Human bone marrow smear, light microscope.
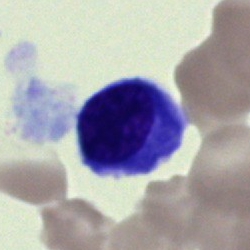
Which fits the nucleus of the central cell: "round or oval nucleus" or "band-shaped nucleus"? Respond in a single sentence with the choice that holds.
Within this cell, the nucleus is a compact round or oval mass.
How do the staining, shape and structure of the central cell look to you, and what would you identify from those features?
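First, the chromatin: it is dark and dense. Second, the nucleolus: none can be seen in the nucleus. Third, the cytoplasm: it is deep blue. Fourth, the surroundings: a pale violet granular clump lies just to the left of the cell. Last, the name: lymphocyte.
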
